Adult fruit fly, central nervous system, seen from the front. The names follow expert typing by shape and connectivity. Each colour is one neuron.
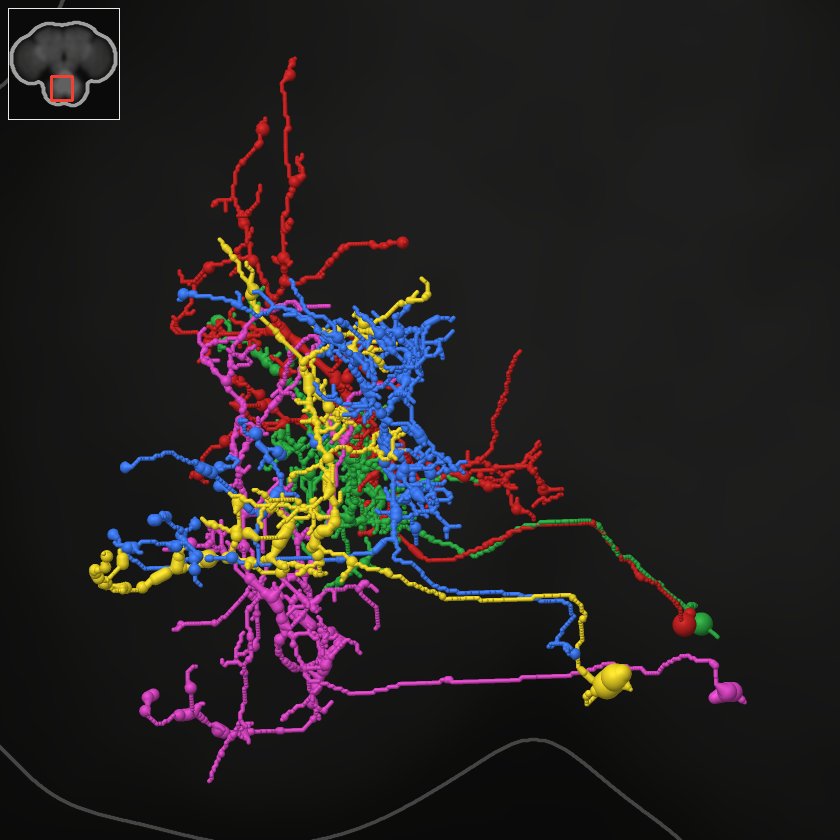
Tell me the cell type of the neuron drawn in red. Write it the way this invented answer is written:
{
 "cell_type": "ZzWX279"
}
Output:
{
 "cell_type": "IN14A039"
}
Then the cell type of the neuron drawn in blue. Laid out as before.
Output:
{
 "cell_type": "IN14A066"
}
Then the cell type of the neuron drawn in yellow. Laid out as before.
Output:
{
 "cell_type": "IN14A081"
}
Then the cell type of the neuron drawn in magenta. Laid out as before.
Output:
{
 "cell_type": "IN14A080"
}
